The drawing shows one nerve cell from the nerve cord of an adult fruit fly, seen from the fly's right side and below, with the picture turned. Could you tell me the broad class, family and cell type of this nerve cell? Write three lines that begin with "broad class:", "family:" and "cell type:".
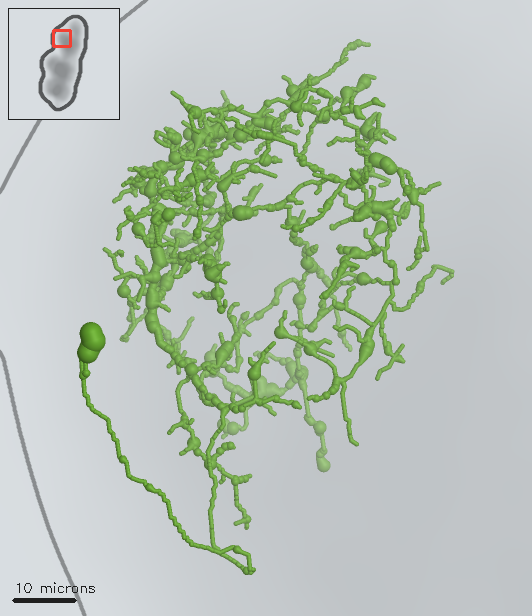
broad class: nerve-cord intrinsic neuron
family: hemilineage 14A
cell type: IN14A024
